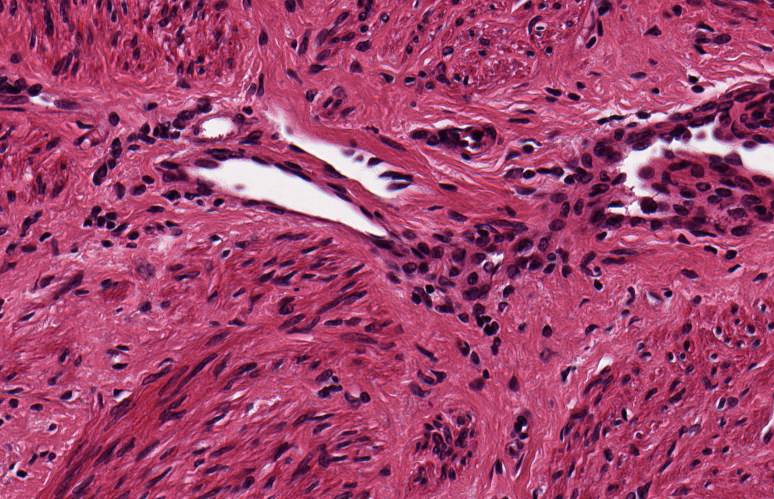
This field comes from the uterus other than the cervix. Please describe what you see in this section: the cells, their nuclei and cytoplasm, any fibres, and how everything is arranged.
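Interlacing bundles of spindle cells, running in different directions, make up the field. Where the cells are cut lengthwise, their nuclei are elongated with blunt ends. Their pink cytoplasm merges into fibrillar bundles. Around the upper right slit-like spaces, nuclei are more crowded and darker than in surrounding bundles.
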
